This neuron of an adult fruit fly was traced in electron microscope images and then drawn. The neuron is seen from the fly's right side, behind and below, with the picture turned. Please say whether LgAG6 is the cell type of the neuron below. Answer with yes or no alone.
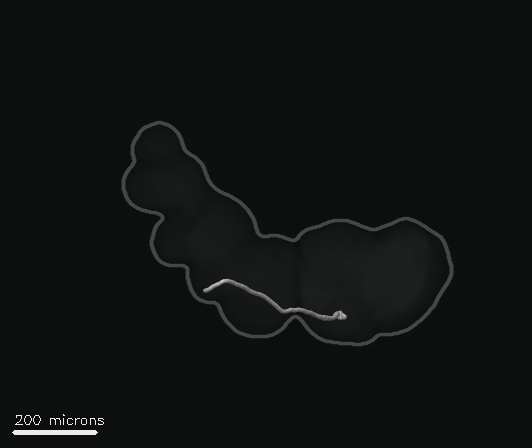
no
